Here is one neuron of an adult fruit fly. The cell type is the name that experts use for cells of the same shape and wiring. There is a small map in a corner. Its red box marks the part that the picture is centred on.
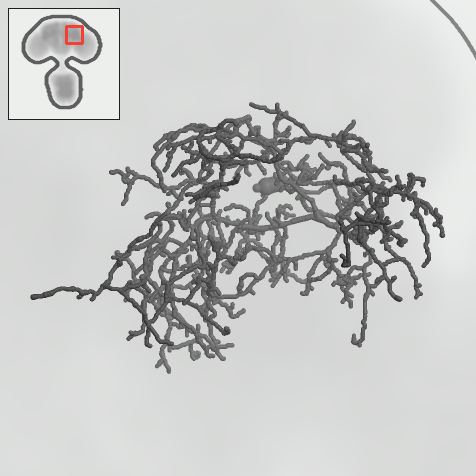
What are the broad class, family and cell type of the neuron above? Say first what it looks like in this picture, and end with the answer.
Its cell body lies in the middle of the picture. The picture shows more than a hundred branch ends. It is a central-brain intrinsic neuron. Its family is hemilineage VLPa1_lateral. Its cell type is AVLP285.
